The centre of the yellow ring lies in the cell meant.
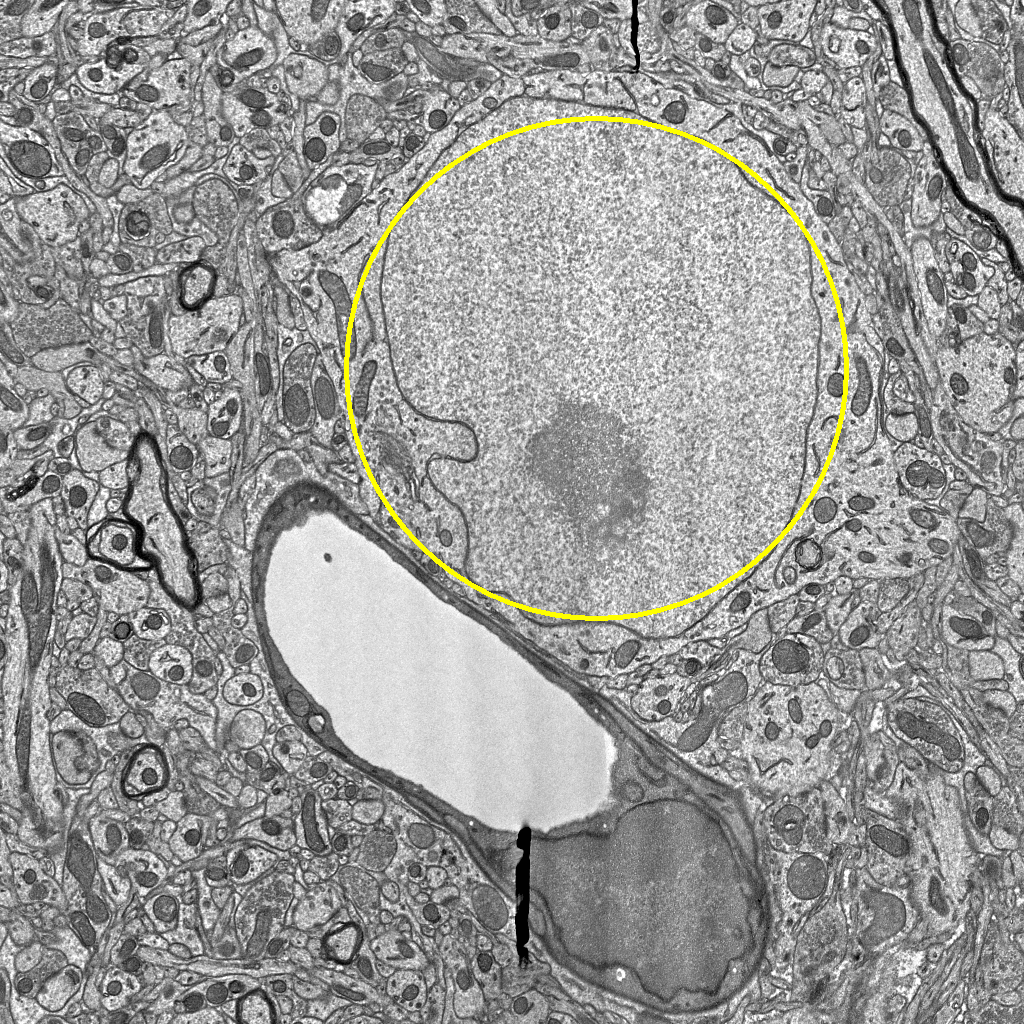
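Excitatory neuron. Its nuclear envelope folds deeply inward once, on the left, and a small Golgi stack sits in the cytoplasm beside that fold at lower left. Pale, finely spread chromatin lacks dark clumps at the envelope; a single darker, irregular granular nucleolus lies below centre.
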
